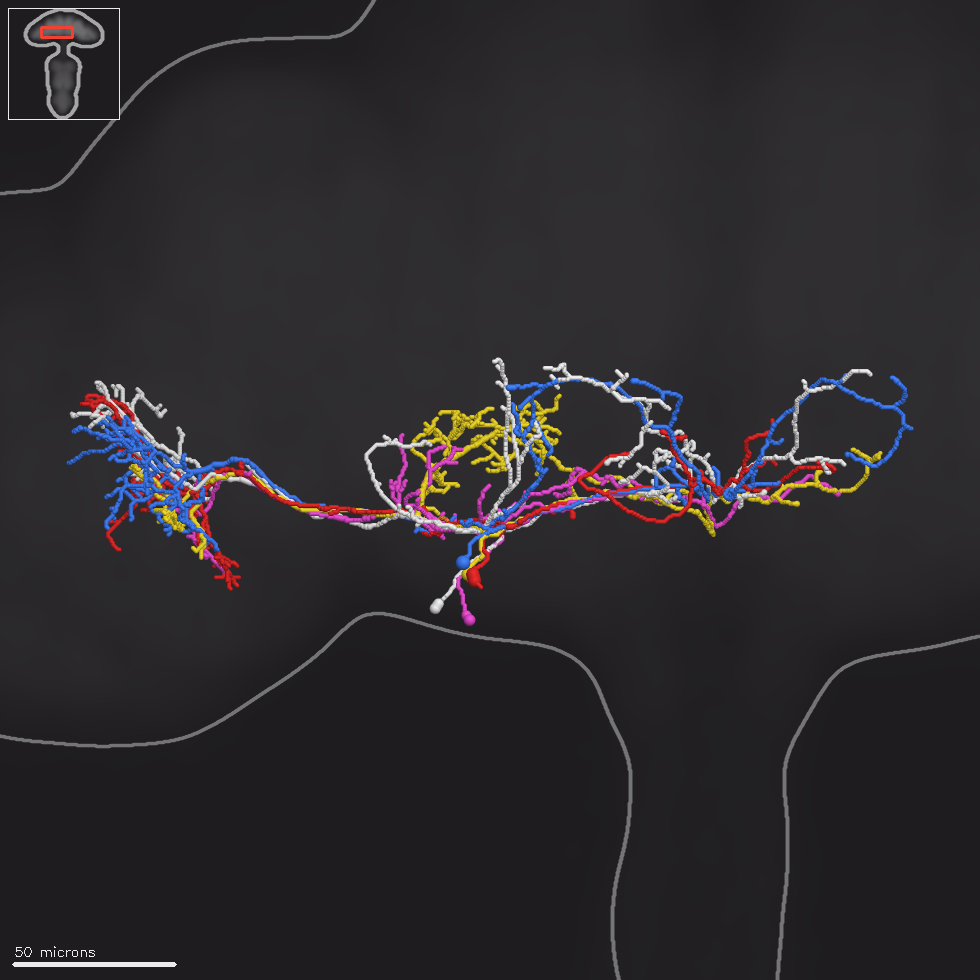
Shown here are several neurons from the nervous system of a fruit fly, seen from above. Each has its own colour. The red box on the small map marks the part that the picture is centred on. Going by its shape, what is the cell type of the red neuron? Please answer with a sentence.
The cell type is LoVP27.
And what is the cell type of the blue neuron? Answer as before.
The cell type is LoVP21.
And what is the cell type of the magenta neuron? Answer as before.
The cell type is LoVP22.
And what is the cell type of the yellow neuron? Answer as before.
The cell type is LoVP20.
